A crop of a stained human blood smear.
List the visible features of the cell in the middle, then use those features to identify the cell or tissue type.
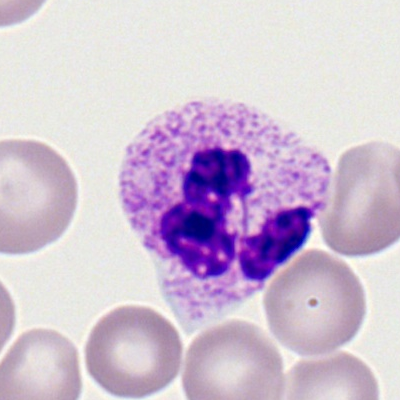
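Three separate lobes make up the nucleus, and no nucleoli are visible in it. Fine pinkish-lilac granules fill the cytoplasm. The cell outline is irregular, with a pale bulge at the lower left that is poor in granules. It is a segmented neutrophil.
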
